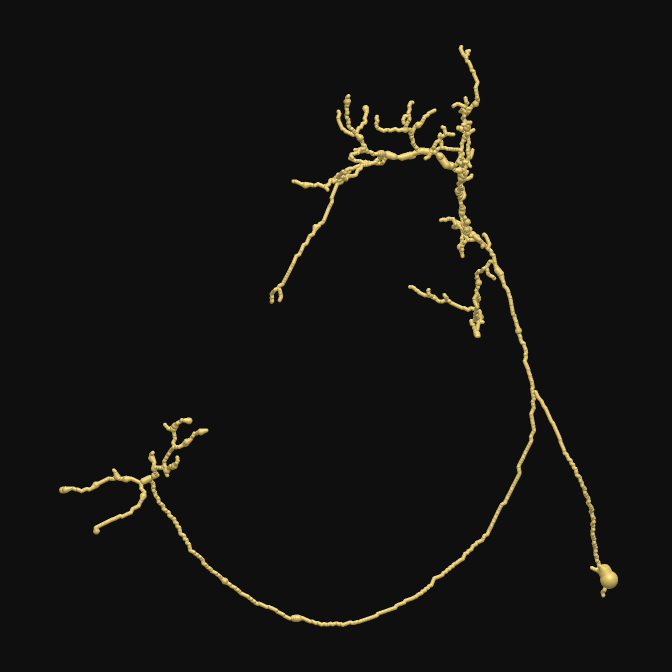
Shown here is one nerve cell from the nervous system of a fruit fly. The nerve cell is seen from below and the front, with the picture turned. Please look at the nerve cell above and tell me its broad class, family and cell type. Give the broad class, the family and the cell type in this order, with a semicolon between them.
central-brain intrinsic neuron; hemilineage SLPa&l1_lateral; WED034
